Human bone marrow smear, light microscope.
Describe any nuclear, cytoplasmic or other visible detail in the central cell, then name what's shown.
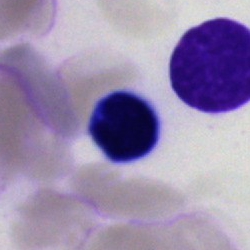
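Very dense, dark blue-black chromatin with almost no visible texture makes up the nucleus, in which no nucleoli can be seen. Around the nucleus little or no cytoplasm is visible, and no granules are visible anywhere in the cell. It is a lymphocyte.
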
